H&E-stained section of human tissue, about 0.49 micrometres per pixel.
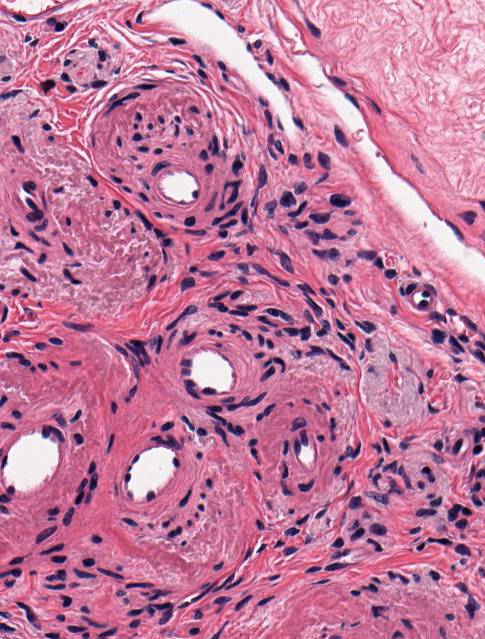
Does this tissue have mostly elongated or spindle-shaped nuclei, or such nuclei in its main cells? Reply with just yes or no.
Yes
